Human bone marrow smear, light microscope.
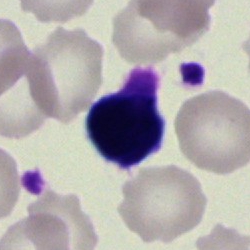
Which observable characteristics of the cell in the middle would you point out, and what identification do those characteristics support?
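Nearly the whole cell is filled by the nucleus, which stains a very dark, almost uniform blue-purple. Cytoplasm is confined to a small cap at the top of the cell and has a pinkish-lilac colour. The cell is a lymphocyte.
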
